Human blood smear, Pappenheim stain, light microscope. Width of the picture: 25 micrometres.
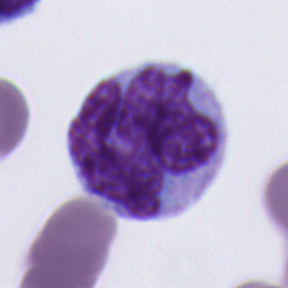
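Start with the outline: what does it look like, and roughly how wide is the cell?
It is round and smooth, and the cell is about 14 micrometres across.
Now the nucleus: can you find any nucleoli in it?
No, none can be seen. Notice too that the nucleus fills about 80% of the cell's area.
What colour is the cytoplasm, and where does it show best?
It is a pale lavender-grey, and it shows most clearly along the right side of the cell.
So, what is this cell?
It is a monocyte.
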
